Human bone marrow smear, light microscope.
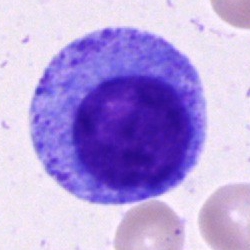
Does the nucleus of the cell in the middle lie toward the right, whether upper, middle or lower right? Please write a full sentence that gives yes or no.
Yes, this cell carries its nucleus toward the right side.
